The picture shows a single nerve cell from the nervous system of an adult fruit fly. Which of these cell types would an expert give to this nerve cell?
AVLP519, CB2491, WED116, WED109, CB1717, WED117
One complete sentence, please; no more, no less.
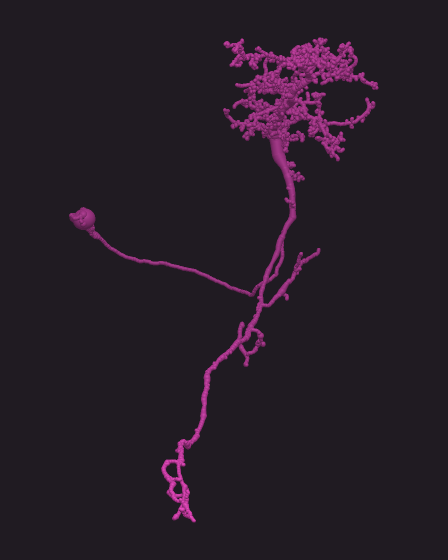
It is WED109 that is the cell type of the nerve cell.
